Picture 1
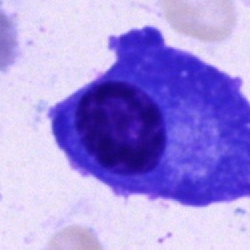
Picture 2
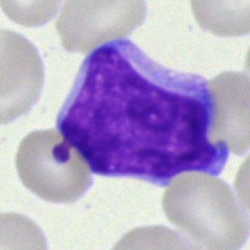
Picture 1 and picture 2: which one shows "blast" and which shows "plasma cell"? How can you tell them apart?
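Of the two pictures, the first holds a plasma cell and the second a blast. They differ first in how much of the cell the nucleus occupies: less than half in the plasma cell, nearly all of it in the blast. The plasma cell's cytoplasm is abundant and deep blue.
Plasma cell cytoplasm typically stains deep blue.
To the right of its nucleus lies a paler, mottled zone. In the blast, the cytoplasm shows no granules and no vacuoles. Outlines differ as well: the plasma cell is irregular with a knob-like bulge at the top, while the blast is irregular and angular, with a small round purple knob jutting from its lower left edge. The blast's chromatin is finely granular, scattered with small pale spots. Red cells lie near the edges of picture 1 but do not touch the plasma cell.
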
